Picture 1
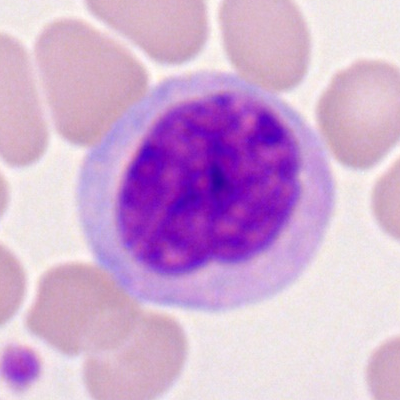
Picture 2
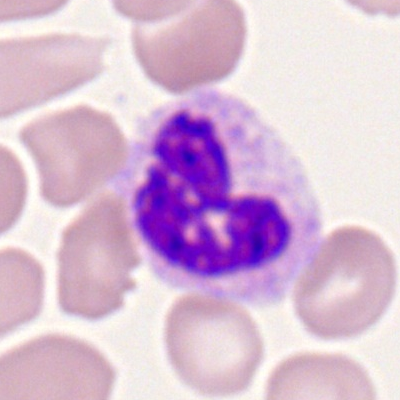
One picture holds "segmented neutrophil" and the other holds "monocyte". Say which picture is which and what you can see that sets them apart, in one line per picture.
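Picture 1 is a monocyte. No distinct granules are visible in the cytoplasm.
Picture 2 is a segmented neutrophil. Fine, small granules are scattered through the cytoplasm.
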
